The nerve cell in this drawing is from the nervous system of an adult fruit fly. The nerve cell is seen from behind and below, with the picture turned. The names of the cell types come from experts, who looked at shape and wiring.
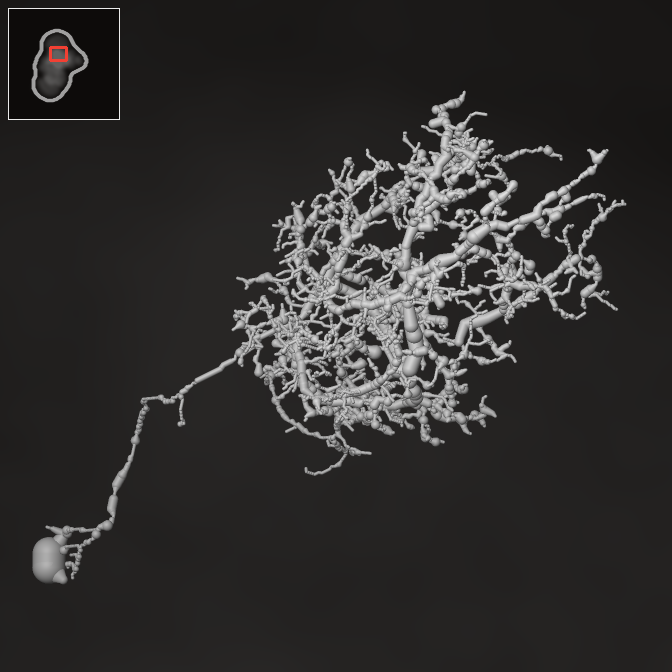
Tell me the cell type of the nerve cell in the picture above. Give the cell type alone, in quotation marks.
"IN13B010"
